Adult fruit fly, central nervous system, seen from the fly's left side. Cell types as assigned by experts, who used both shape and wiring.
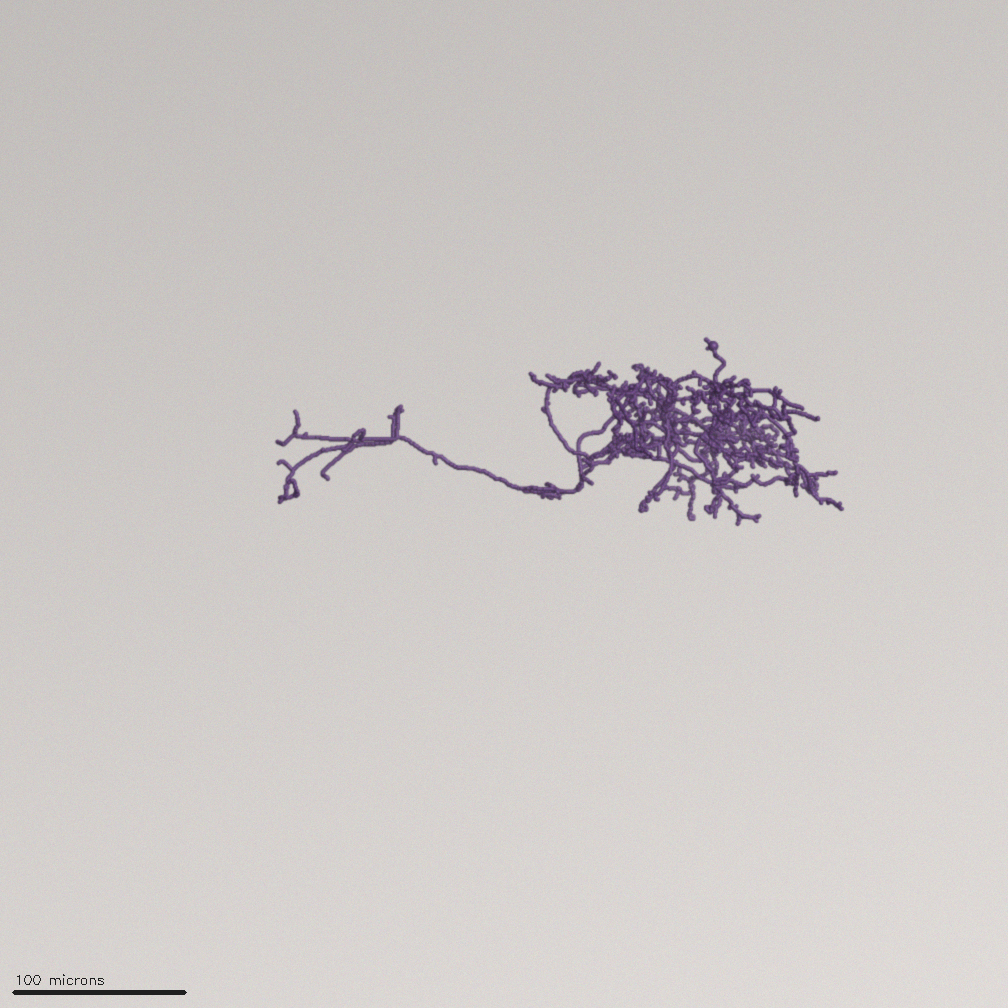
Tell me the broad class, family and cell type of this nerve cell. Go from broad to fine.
nerve-cord intrinsic neuron; hemilineage 05B; IN05B031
